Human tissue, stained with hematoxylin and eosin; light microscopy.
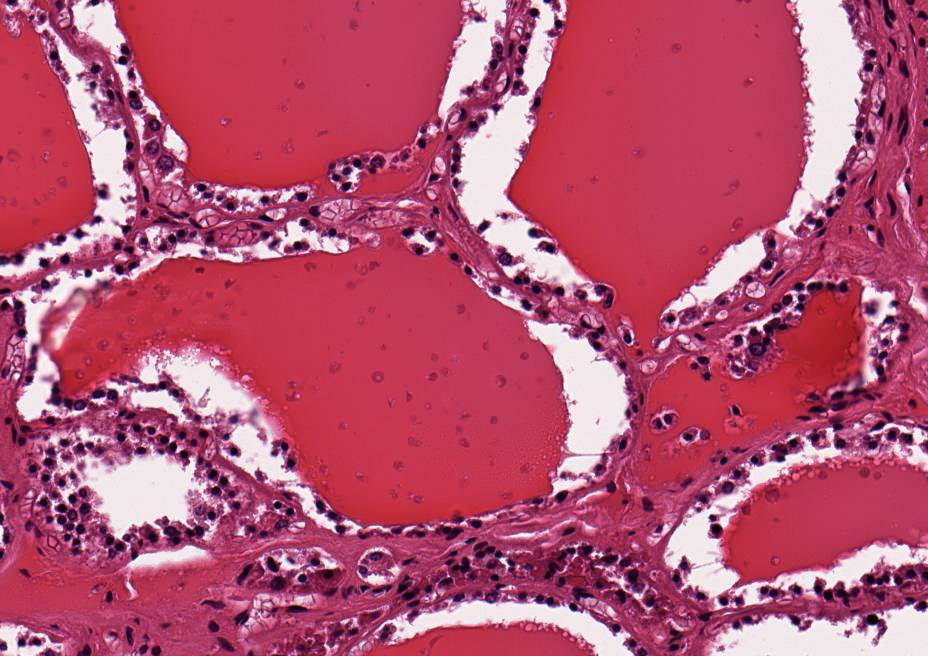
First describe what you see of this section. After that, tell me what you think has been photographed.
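Large, rounded to irregular follicles are closely packed, separated only by thin strands of tissue. Their lumina hold homogeneous, deep pink colloid. A single layer of flattened to low cuboidal epithelial cells, with small, round, darkly stained nuclei, lines each follicle. This is thyroid.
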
